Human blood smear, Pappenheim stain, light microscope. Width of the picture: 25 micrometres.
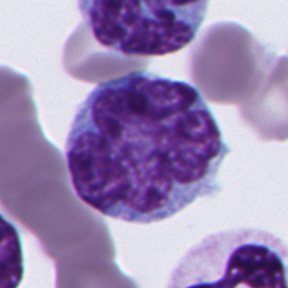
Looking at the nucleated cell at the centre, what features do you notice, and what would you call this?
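Outline roughly round. Nucleus about 14 by 11 micrometres, filling most of the cell. Cytoplasm only a thin pale grey-blue rim around it. Cell: monocyte.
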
